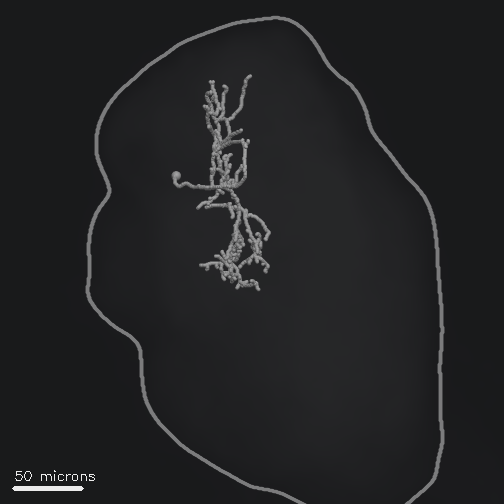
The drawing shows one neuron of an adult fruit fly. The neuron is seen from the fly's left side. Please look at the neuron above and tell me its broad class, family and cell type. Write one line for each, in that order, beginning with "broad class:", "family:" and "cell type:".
broad class: central-brain intrinsic neuron
family: hemilineage VLPl&d1_dorsal
cell type: AVLP225_b2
